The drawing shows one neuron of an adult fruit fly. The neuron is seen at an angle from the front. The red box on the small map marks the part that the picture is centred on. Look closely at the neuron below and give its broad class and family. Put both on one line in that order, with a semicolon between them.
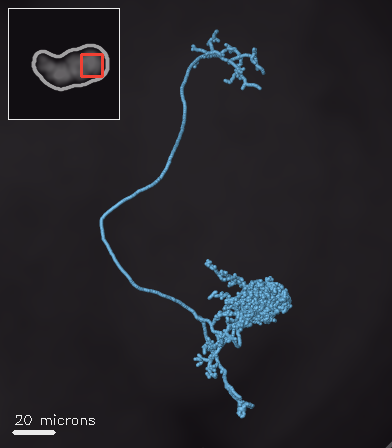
central-brain intrinsic neuron; hemilineage ALv1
